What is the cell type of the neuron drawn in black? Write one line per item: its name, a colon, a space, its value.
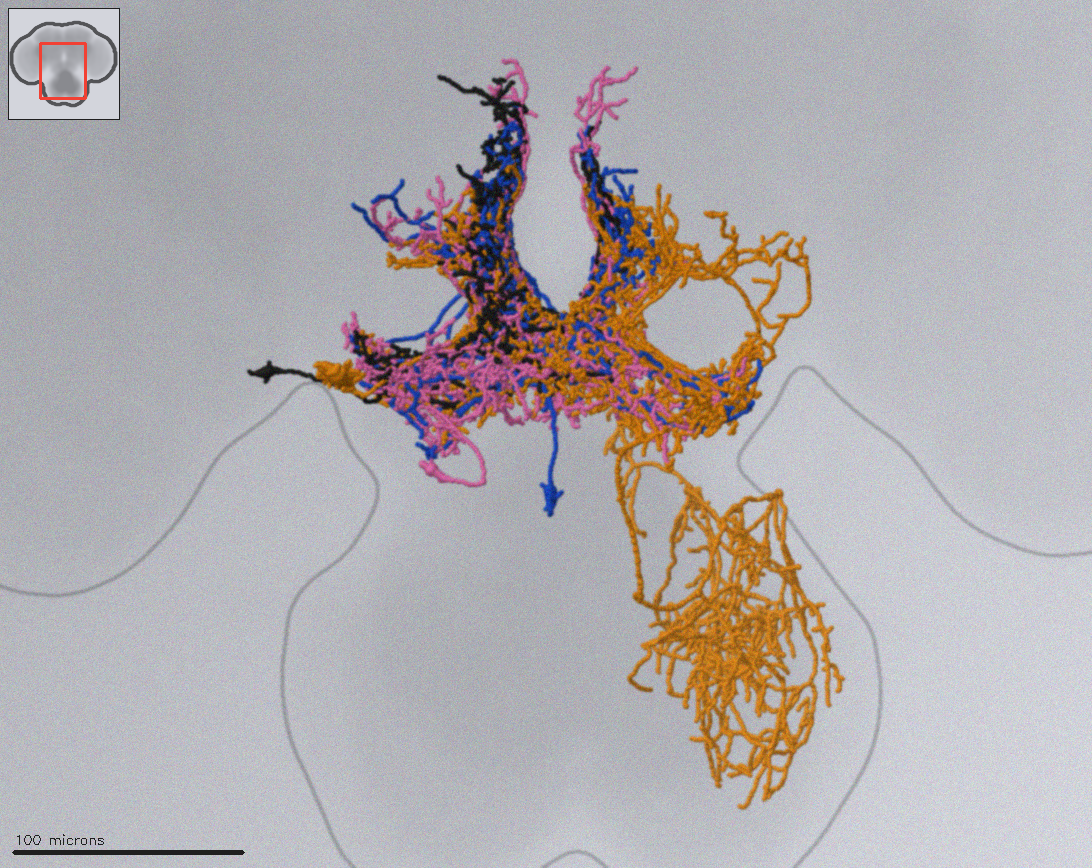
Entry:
cell type: VES089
